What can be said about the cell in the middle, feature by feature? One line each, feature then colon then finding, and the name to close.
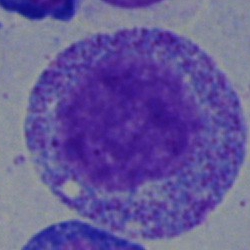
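Outline: round and smooth
Cytoplasm: broad rim on all sides of the nucleus
Granules: many, purple, crowding the cytoplasm
Vacuole: one, small and clear, at lower left
Name: promyelocyte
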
